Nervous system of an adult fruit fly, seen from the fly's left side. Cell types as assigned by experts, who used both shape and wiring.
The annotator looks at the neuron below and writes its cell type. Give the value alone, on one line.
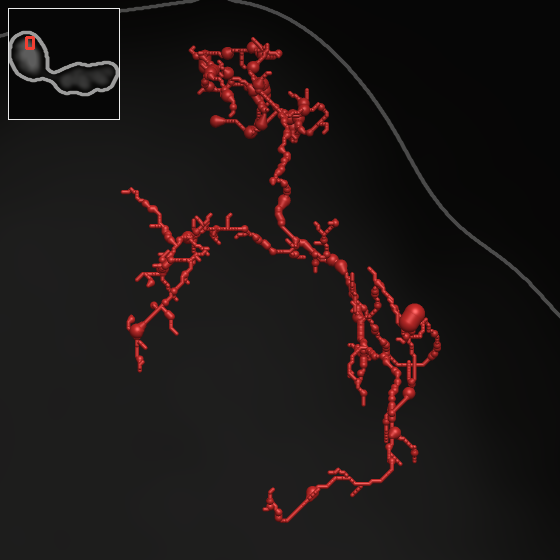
LHPV6a9_b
